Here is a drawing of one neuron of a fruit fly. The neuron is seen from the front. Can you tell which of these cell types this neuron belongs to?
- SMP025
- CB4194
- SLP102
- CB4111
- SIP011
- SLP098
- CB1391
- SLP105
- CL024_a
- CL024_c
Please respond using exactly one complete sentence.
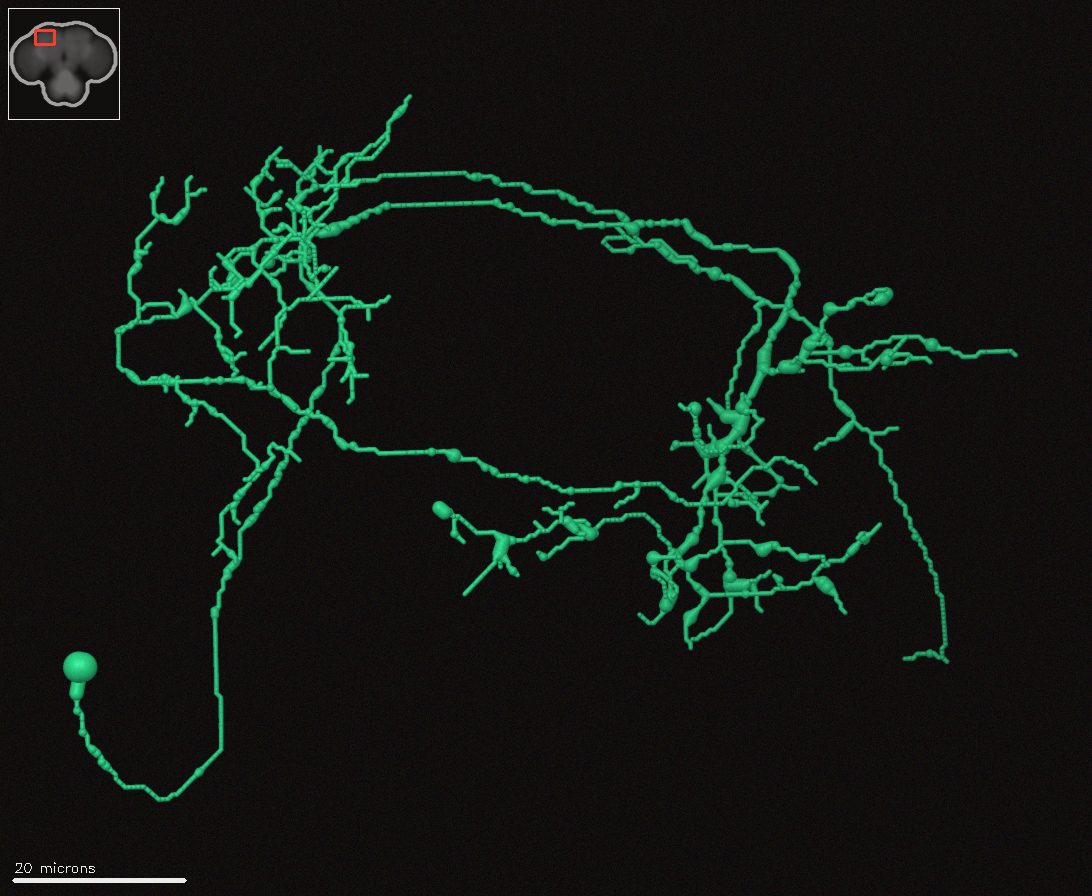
This neuron is given the cell type CL024_a.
